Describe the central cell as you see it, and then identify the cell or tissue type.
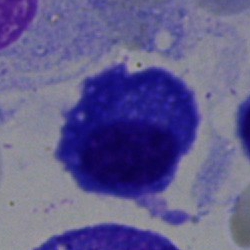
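Outline irregular, with a small notch at the top. Nucleus and cytoplasm, both staining very dark, are hard to separate; the darkest, most purple area lies in the lower half. A small pale-blue fragment hangs from the lower right edge. It is a plasma cell.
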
